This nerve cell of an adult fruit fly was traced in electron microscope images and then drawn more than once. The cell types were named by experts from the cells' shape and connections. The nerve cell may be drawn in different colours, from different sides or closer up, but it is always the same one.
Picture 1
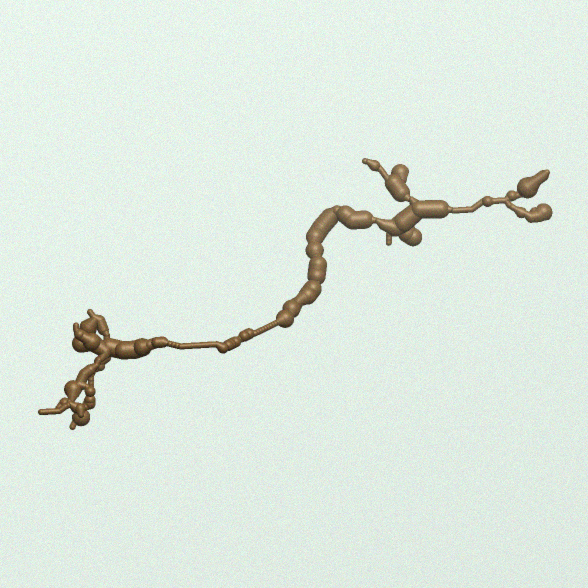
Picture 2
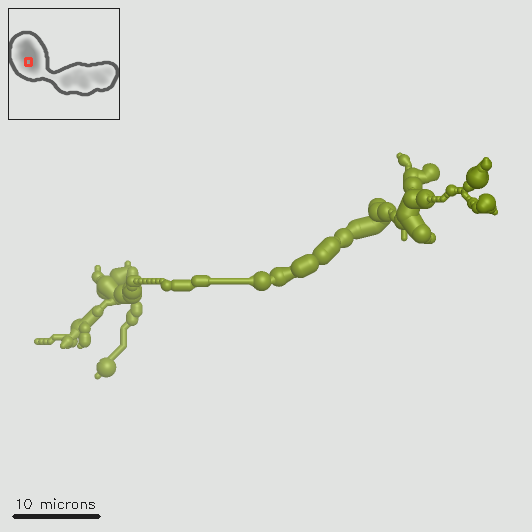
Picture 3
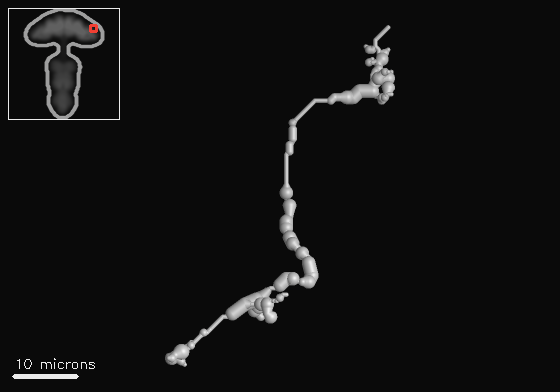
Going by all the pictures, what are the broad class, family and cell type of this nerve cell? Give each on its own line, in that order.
optic-lobe intrinsic neuron
L
L4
